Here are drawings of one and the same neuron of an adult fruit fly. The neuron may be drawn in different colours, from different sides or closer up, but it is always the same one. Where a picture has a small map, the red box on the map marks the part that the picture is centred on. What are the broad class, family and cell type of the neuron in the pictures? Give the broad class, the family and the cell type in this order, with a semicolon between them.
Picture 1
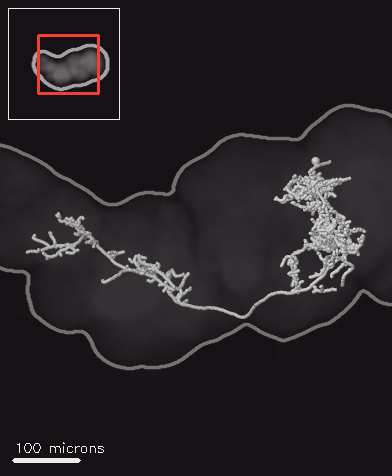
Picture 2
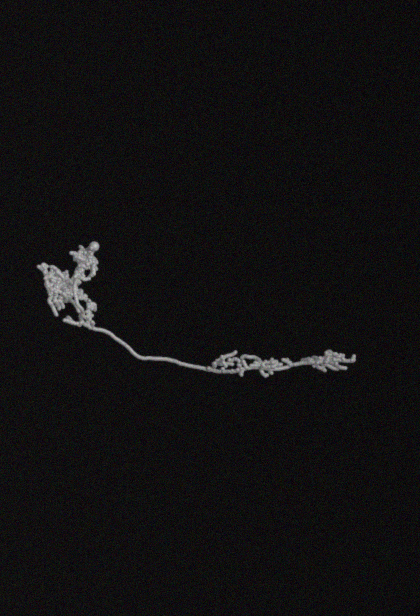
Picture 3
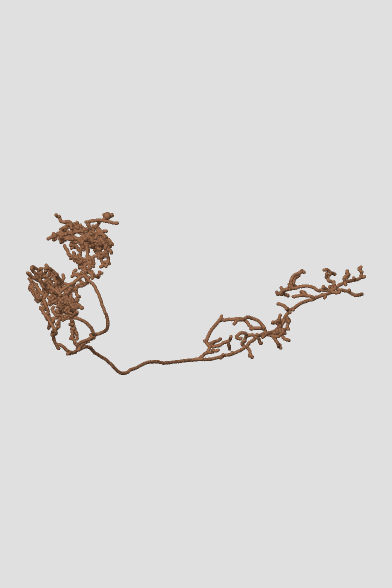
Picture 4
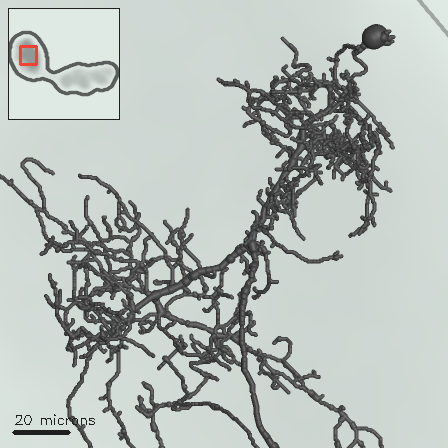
descending neuron; hemilineage PSp3; DNpe022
